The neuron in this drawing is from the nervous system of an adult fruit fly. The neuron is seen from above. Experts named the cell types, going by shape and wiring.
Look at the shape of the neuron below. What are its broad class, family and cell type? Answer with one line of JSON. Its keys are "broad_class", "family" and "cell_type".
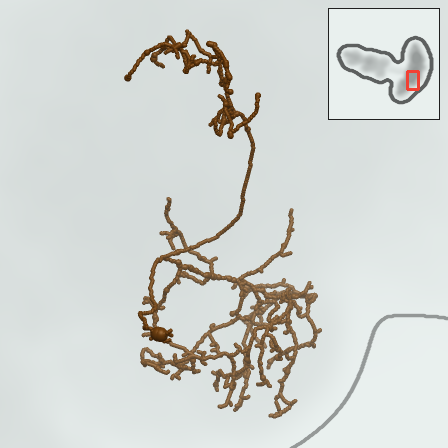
{"broad_class": "central-brain intrinsic neuron", "family": "hemilineage SLPal2", "cell_type": "AVLP026"}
